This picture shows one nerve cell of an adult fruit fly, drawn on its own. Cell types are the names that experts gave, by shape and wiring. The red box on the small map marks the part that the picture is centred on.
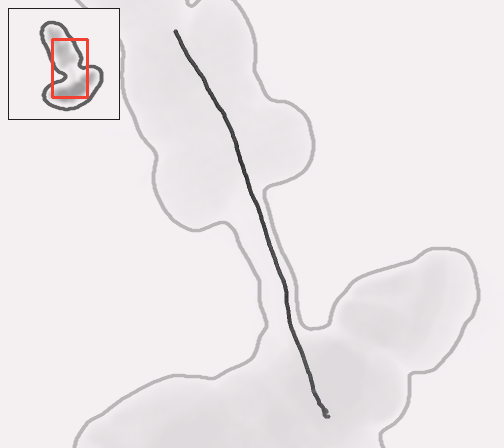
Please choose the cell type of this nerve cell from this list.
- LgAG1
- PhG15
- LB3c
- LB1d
LgAG1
